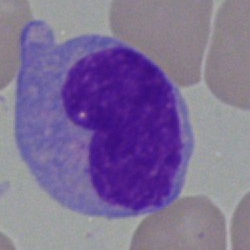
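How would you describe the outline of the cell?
Roughly oval, with a small rounded bulge at its upper left.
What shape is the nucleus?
Kidney-shaped, indented on its left side, and placed off-centre toward the right of the cell.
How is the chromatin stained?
Dark purple and dense.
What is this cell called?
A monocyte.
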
